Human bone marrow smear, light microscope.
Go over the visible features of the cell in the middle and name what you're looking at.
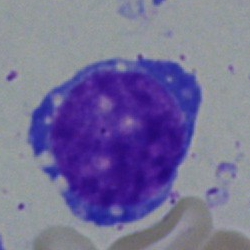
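The purple chromatin appears mottled, with several small pale spots dispersed through it. A narrow rim of deep blue cytoplasm surrounds the nucleus, and a few small clear vacuoles sit near the edge of that cytoplasm. This cell is a blast.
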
